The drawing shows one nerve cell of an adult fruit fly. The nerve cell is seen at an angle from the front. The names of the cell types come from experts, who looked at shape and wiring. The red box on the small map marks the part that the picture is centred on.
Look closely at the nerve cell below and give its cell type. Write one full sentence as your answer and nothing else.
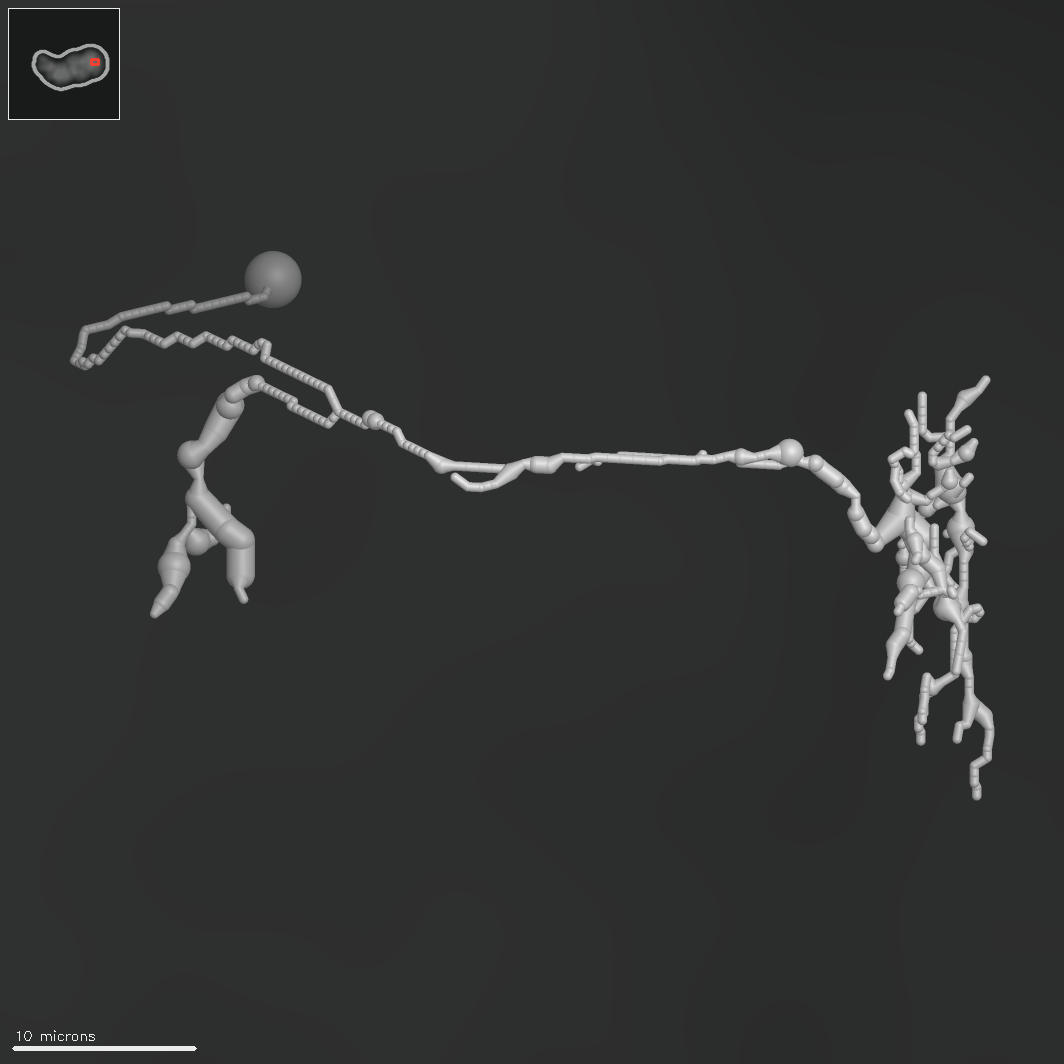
The cell type given to this nerve cell is T4c.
